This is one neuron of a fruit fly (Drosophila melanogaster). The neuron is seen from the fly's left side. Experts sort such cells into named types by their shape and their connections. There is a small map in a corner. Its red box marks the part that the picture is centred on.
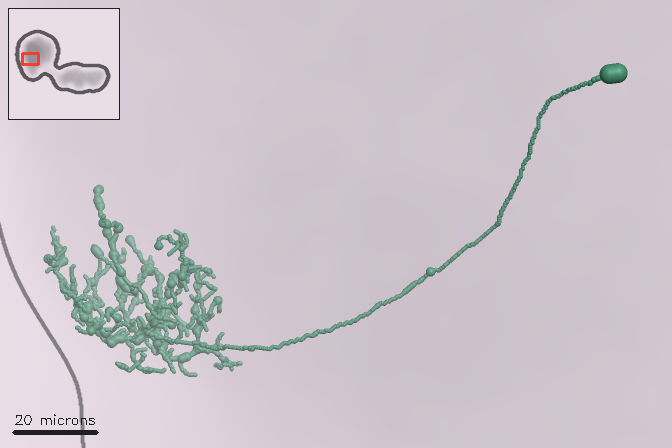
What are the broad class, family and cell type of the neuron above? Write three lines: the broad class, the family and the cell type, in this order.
central-brain intrinsic neuron
hemilineage VLPp1
AVLP548_c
